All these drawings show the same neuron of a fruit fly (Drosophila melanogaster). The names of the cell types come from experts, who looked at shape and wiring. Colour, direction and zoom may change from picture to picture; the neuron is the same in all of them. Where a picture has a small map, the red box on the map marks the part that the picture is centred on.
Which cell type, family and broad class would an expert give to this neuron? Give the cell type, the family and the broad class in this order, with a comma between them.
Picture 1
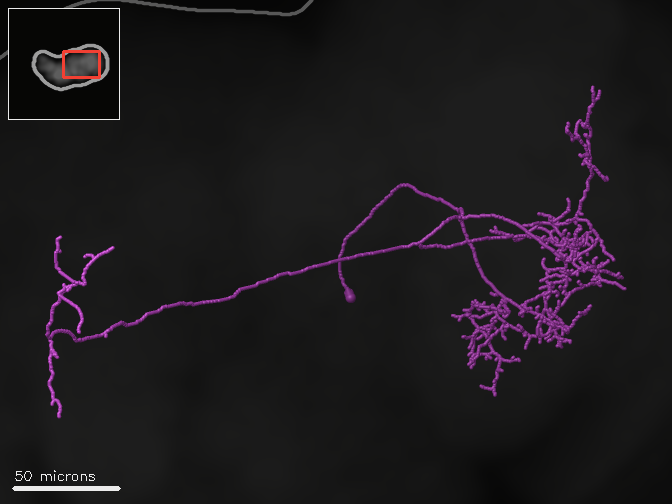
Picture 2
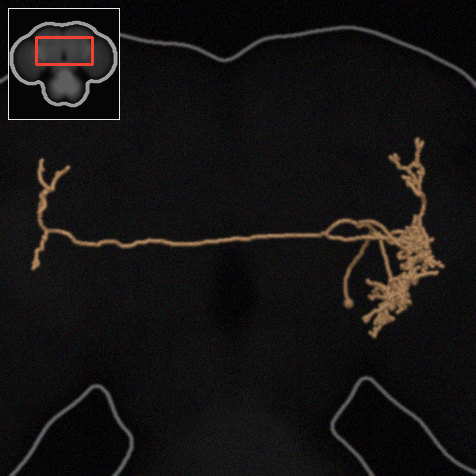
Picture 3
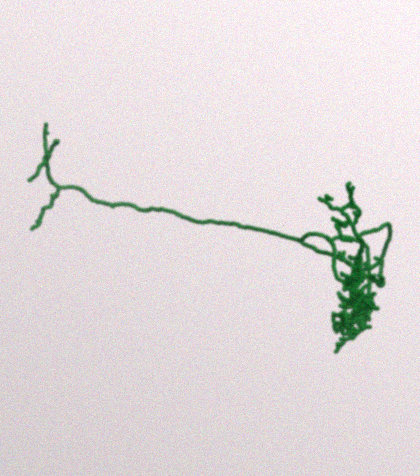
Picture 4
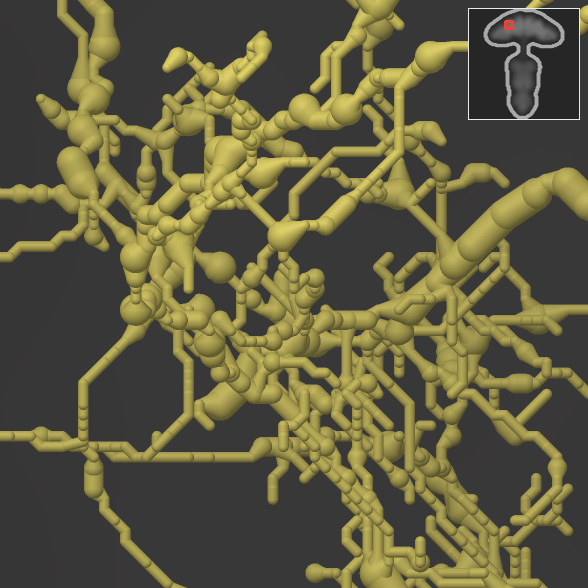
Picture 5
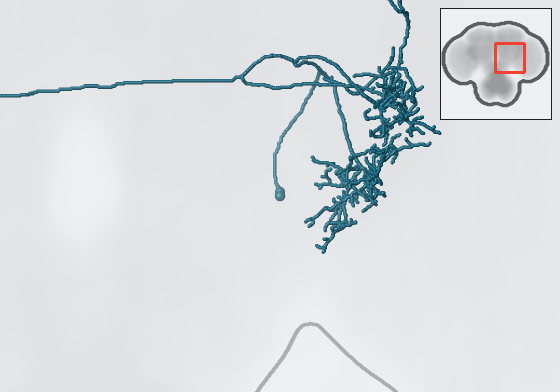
CB1139, hemilineage VLPl&p2_posterior, central-brain intrinsic neuron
